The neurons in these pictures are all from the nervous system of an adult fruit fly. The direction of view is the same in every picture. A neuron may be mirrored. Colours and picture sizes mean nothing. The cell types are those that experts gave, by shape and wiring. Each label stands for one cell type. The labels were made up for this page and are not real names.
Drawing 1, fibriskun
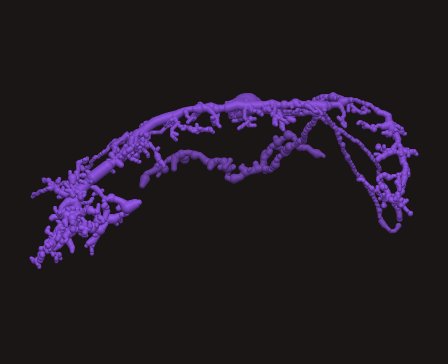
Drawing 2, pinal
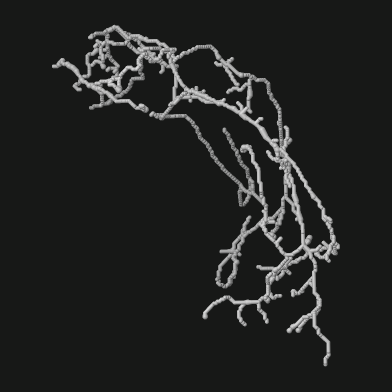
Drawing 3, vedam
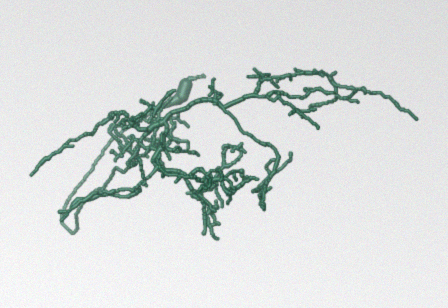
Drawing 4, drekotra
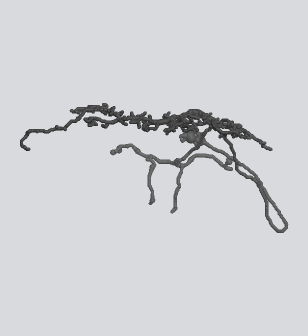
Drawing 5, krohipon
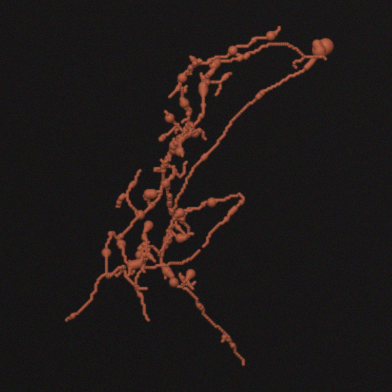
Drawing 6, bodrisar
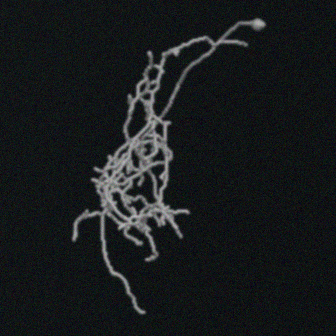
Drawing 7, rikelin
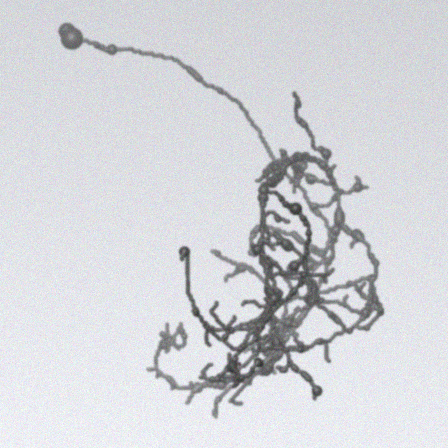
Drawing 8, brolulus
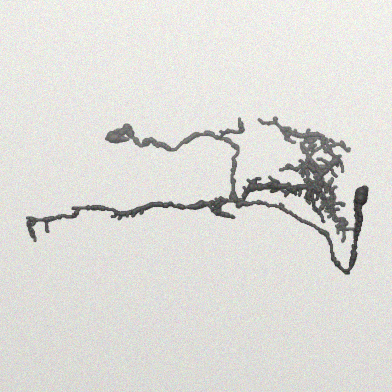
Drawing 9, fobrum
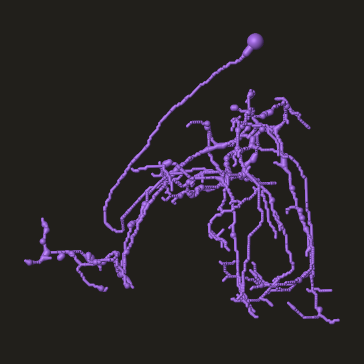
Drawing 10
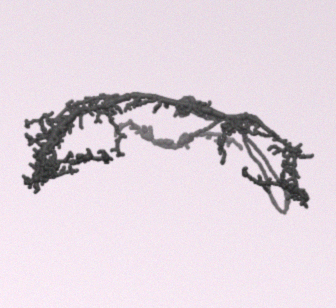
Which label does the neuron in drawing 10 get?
fibriskun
